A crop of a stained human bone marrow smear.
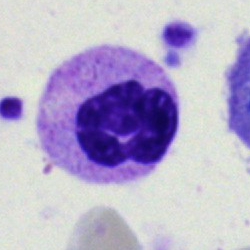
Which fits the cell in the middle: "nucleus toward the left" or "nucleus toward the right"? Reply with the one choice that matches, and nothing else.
Nucleus toward the right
